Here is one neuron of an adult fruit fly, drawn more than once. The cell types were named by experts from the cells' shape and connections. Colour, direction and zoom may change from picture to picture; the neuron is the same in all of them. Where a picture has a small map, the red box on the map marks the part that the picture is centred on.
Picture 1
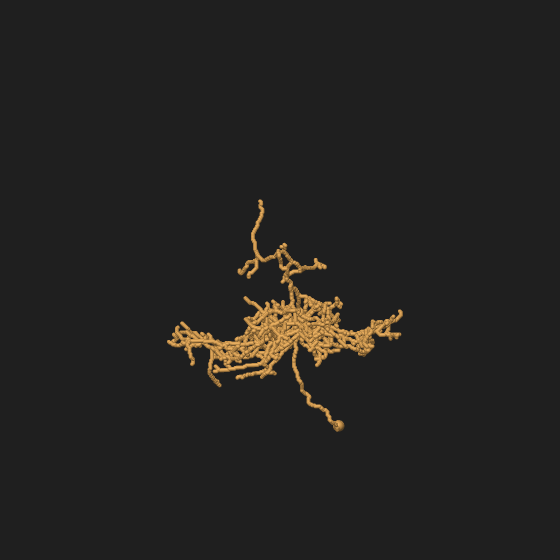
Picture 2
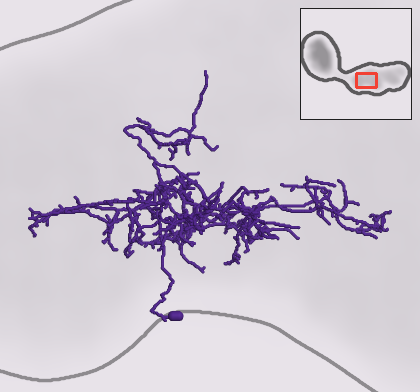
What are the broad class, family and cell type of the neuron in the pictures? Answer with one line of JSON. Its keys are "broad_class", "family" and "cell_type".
{"broad_class": "nerve-cord intrinsic neuron", "family": "hemilineage 00A", "cell_type": "IN00A034"}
